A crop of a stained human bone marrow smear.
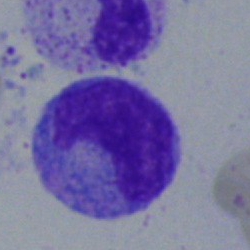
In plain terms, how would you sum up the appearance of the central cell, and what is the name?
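Visible features: a round, smooth outline; an indented nucleus whose concave side faces the lower left and which fills the upper and right part of the cell; and bluish-lilac cytoplasm lying mainly on the lower-left side. Name: metamyelocyte.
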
